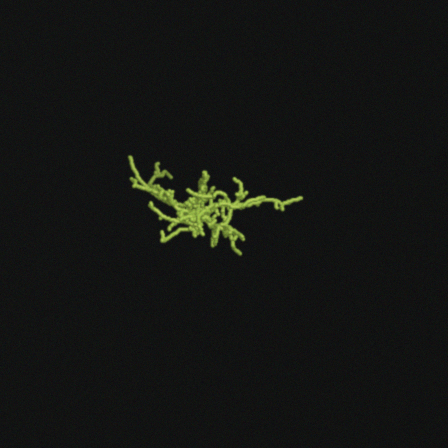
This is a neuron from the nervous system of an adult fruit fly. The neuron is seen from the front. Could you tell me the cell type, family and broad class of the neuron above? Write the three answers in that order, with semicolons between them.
IN11A027_b; hemilineage 11A; nerve-cord intrinsic neuron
